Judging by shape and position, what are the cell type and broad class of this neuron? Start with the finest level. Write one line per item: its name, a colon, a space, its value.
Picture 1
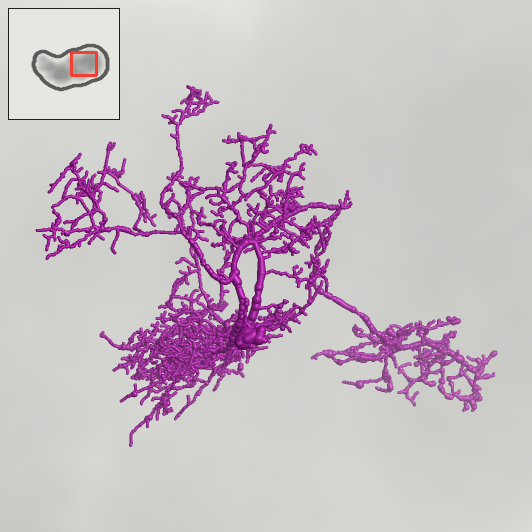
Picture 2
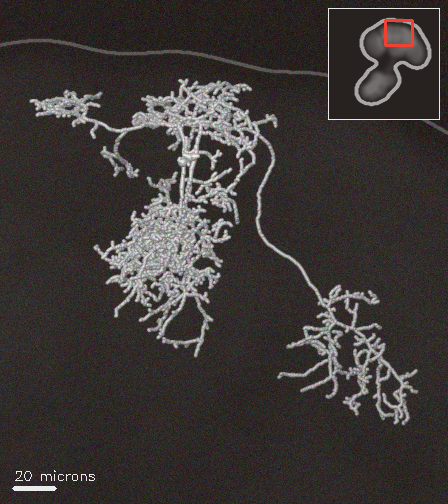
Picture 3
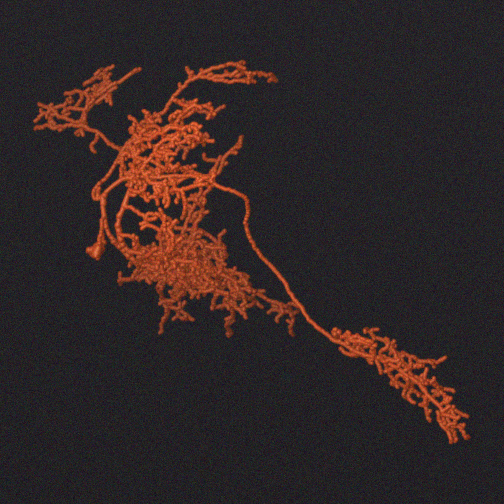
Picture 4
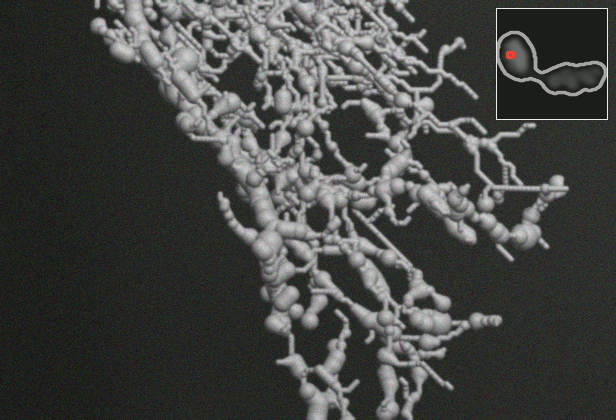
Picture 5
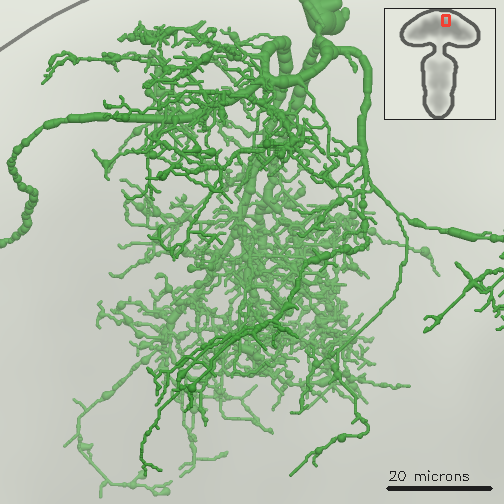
cell type: CRE041
broad class: central-brain intrinsic neuron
